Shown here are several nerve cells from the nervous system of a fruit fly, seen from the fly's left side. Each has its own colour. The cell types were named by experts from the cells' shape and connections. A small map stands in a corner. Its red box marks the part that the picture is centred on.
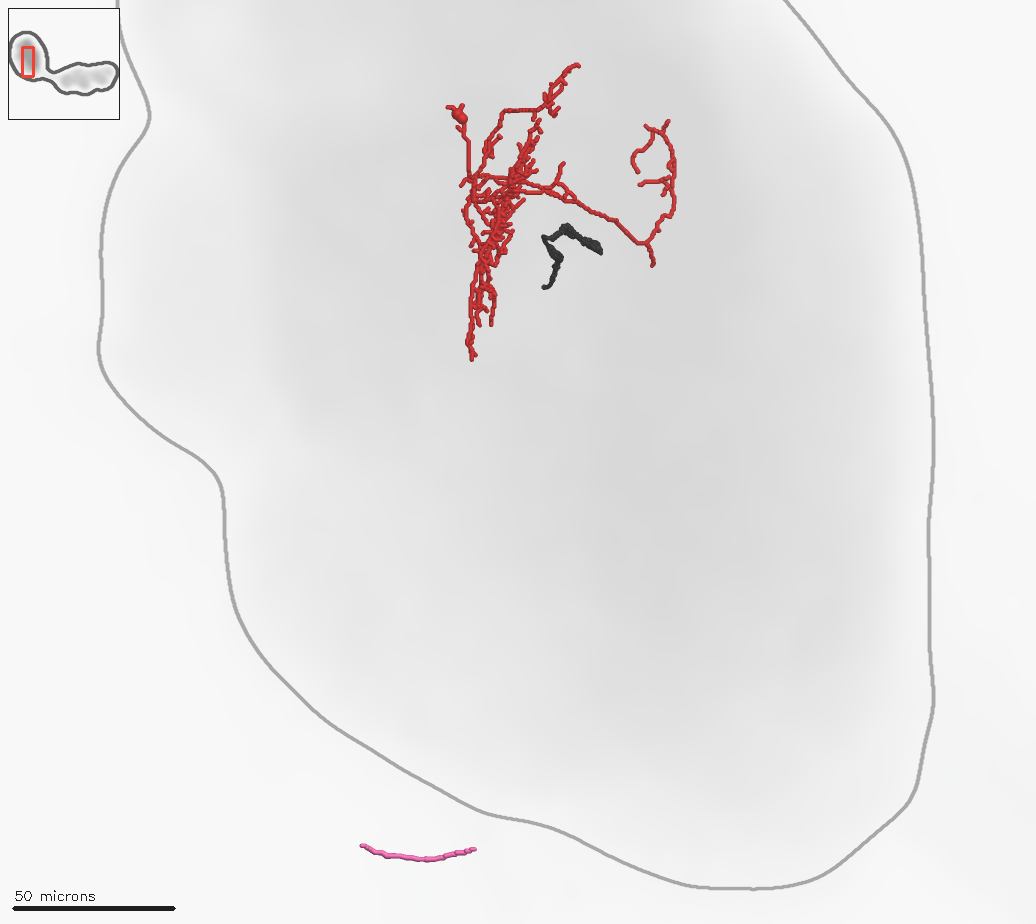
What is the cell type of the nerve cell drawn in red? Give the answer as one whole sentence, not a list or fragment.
This nerve cell is of the type Lawf1.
